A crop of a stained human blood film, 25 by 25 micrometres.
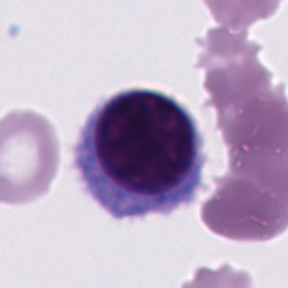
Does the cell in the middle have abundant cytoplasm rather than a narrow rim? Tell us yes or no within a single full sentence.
No, the cytoplasm amounts to no more than a narrow rim.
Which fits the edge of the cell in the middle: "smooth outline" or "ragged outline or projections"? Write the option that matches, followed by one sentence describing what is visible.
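Ragged outline or projections. Short fine hair-like projections fringe the cell's edge, most clearly along the lower left.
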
